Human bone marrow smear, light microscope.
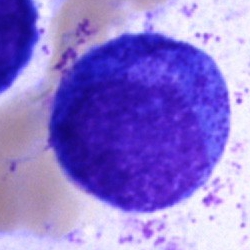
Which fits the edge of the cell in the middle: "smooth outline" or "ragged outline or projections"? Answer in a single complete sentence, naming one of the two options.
This cell's outline is not rough but smooth.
